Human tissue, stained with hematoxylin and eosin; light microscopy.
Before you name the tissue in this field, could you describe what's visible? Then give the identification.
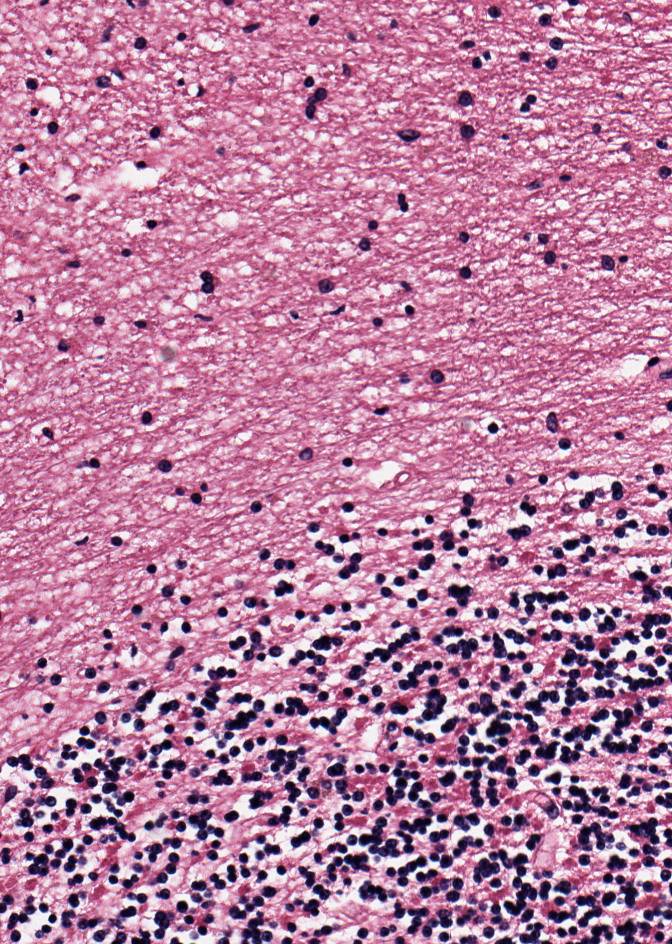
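An irregular, roughly diagonal border divides the field into a pale pink upper zone and a densely cellular lower zone. The lower zone is crowded with small, round, darkly staining nuclei with very little visible cytoplasm, with small nucleus-free pink patches between them. The upper zone has scattered small, dark, round to oval nuclei. This is cerebellum.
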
